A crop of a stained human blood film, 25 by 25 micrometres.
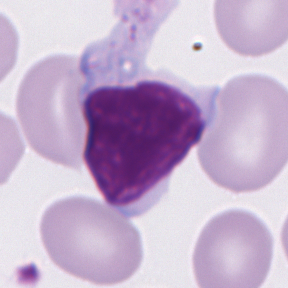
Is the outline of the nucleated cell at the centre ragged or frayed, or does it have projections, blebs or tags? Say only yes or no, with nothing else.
Yes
